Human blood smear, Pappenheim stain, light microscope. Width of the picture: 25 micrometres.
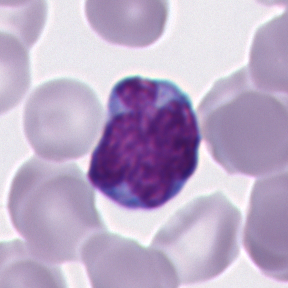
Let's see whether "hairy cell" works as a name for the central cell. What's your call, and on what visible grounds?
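Look first at the outline: it is roughly round, and its edge is slightly uneven and bumpy. The nucleus takes up nearly the whole cell, so very little cytoplasm is left. What cytoplasm there is looks pale blue and shows mostly as small patches at the top and lower left of the cell. You will find no nucleoli in the nucleus and no granules in the cytoplasm. The cell measures about 11 micrometres across.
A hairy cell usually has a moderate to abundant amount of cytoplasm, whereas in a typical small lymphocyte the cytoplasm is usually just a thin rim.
The scant cytoplasm here therefore speaks for typical lymphocyte and against hairy cell.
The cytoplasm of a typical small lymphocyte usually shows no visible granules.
The granule-free cytoplasm of this cell agrees with that. So the name hairy cell does not fit: this is a typical lymphocyte.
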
